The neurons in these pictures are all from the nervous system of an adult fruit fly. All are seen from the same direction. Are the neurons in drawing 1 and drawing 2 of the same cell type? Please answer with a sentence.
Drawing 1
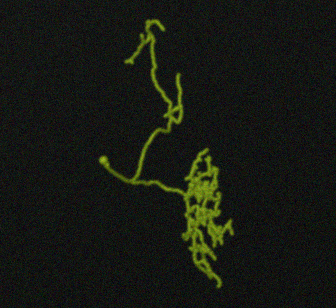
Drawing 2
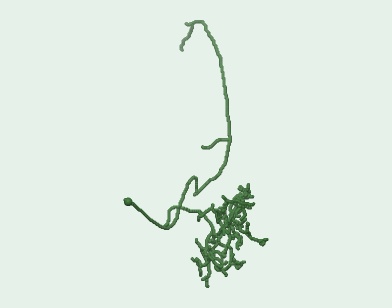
They are of the same cell type.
